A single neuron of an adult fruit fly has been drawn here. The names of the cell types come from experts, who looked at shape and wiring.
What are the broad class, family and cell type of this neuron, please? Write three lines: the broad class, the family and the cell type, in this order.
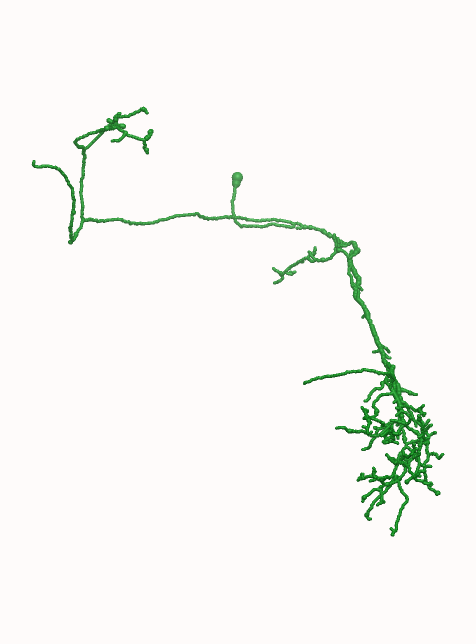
central-brain intrinsic neuron
hemilineage VLPd&p1_posterior
AOTU043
